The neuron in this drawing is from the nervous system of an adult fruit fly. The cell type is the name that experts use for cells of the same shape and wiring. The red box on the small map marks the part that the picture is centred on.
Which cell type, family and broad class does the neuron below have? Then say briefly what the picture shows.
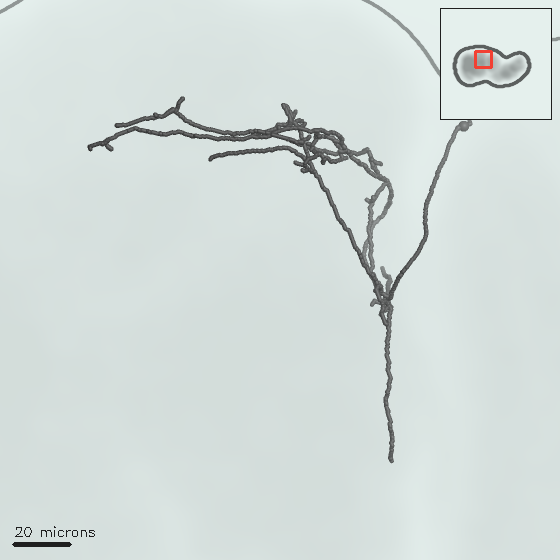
Its cell type is PLP160. Its family is hemilineage VPNp&v1_posterior. Its broad class is central-brain intrinsic neuron. By the scale bar it is about 140 microns wide in this view. As drawn here it is about as wide as it is tall.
